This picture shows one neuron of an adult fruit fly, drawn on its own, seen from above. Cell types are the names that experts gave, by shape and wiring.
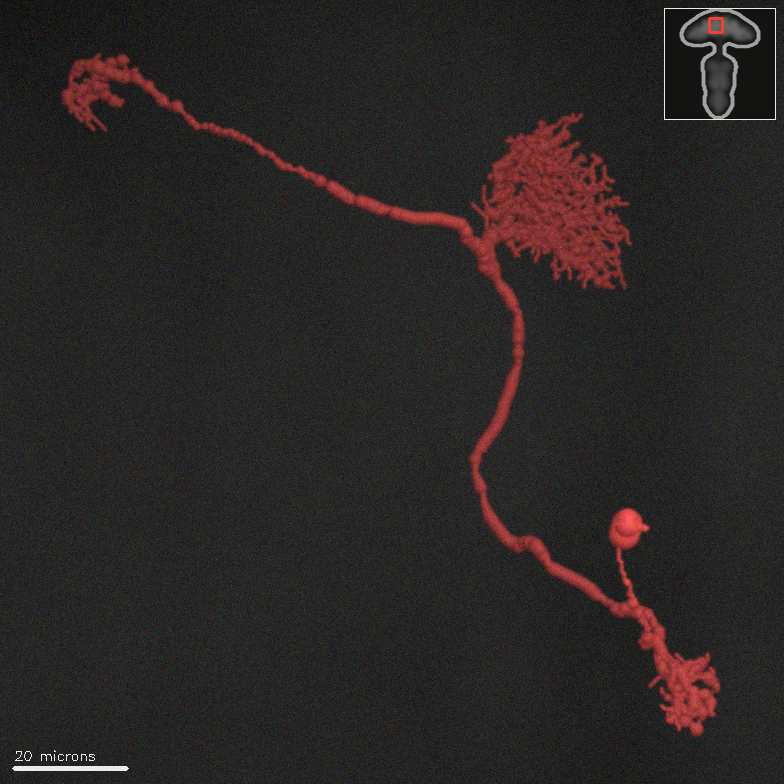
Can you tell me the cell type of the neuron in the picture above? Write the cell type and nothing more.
EPG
